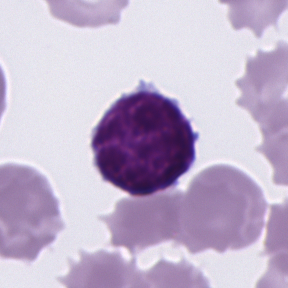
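Typical lymphocyte: the nucleated cell at the centre of a stained smear of human peripheral blood. Its chromatin is dense, dark purple and coarsely clumped. No granules are seen in the cytoplasm, and no vacuoles anywhere in the cell. A small tuft of pale material projects from the top edge of the cell.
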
